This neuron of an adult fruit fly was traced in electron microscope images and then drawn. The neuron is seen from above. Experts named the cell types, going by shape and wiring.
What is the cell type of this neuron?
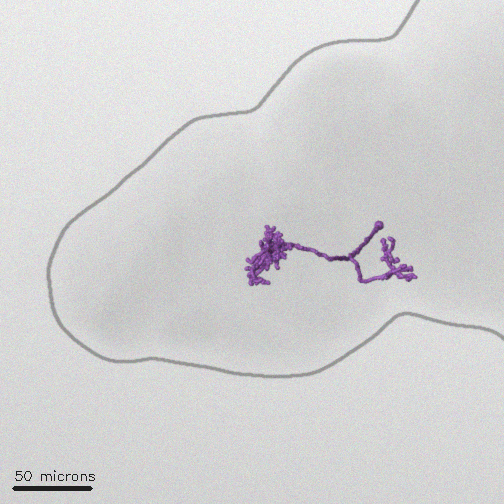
LC13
